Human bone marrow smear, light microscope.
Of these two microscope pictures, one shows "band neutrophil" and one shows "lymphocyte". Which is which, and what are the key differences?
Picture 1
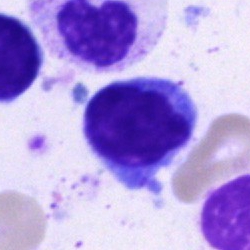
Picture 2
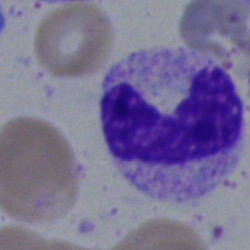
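In picture 1 you see a lymphocyte, and in picture 2 a band neutrophil. Both cells have dark purple, dense chromatin.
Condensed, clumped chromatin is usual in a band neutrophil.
The band neutrophil's nucleus is a thick curved band bent into a U, its hollow facing upward, and it shows no nucleoli.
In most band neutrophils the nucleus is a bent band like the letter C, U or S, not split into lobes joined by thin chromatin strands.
The lymphocyte's cytoplasm is deep blue and free of granules, whereas the band neutrophil has a moderate rim of cytoplasm that is widest inside the upper hollow of the U. The band neutrophil's outline is roughly round with a smooth edge, while the lymphocyte has a small blunt projection of blue cytoplasm at its bottom. Around them, a small blue-grey fragment lies just off the lymphocyte's upper left edge, and small purple specks are scattered on the background near the band neutrophil.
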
